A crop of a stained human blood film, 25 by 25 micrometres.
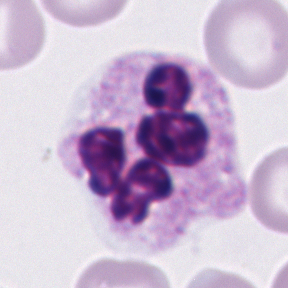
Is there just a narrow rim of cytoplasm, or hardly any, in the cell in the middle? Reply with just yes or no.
No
